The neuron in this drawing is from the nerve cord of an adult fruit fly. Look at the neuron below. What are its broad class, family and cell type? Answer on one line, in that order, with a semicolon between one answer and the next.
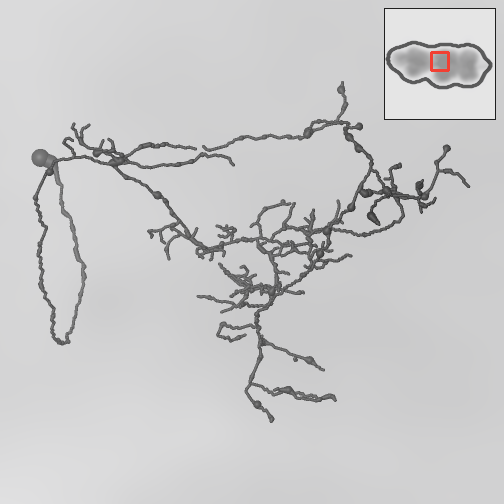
nerve-cord intrinsic neuron; hemilineage 20A.22A; IN20A.22A084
